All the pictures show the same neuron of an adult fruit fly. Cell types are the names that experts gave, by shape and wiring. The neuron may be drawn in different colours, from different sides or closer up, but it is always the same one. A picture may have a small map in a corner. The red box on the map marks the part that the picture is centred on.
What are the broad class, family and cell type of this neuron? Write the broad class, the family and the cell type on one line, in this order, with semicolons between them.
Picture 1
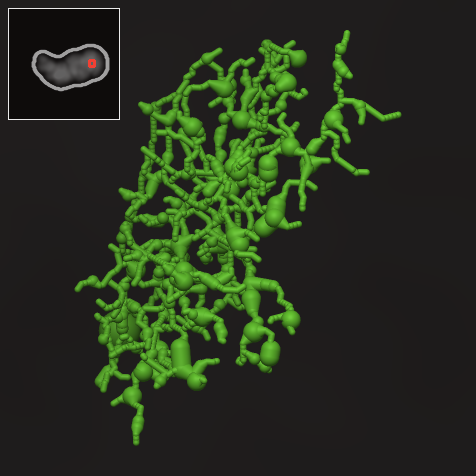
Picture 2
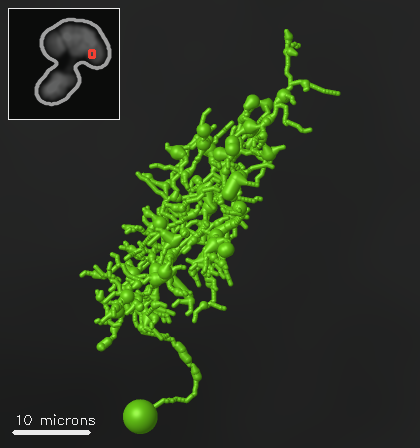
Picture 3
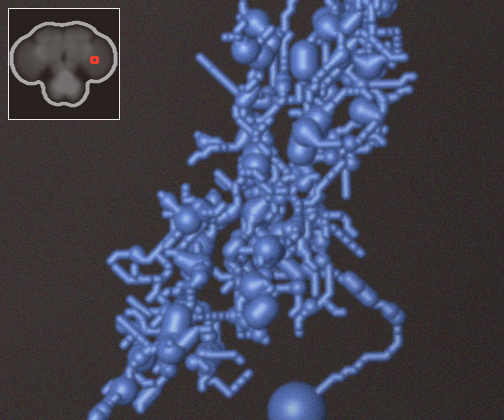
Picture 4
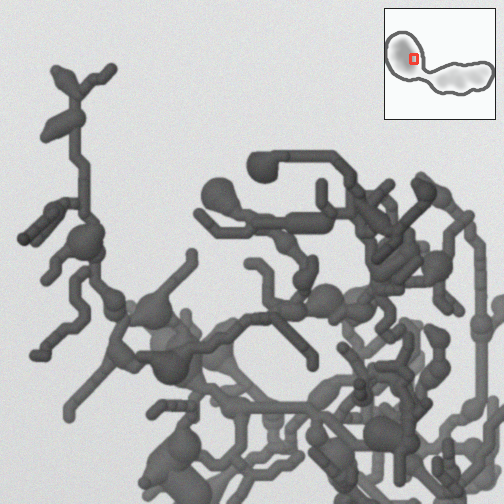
optic-lobe intrinsic neuron; LPi; LPi3412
